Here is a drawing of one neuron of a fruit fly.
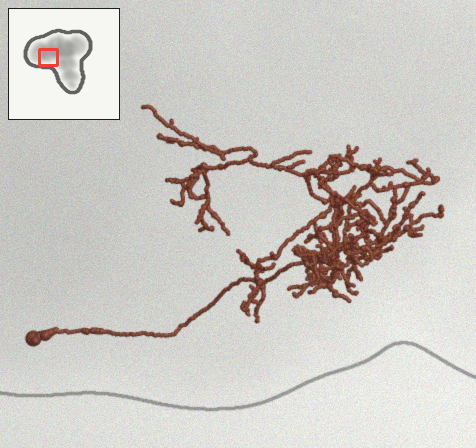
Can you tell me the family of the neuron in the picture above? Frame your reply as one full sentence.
This neuron is within the family hemilineage DL2_dorsal.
